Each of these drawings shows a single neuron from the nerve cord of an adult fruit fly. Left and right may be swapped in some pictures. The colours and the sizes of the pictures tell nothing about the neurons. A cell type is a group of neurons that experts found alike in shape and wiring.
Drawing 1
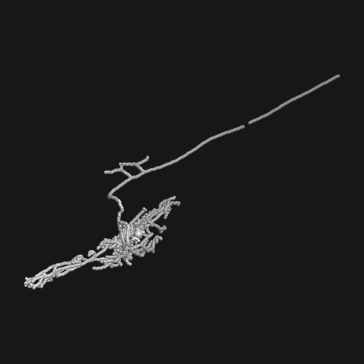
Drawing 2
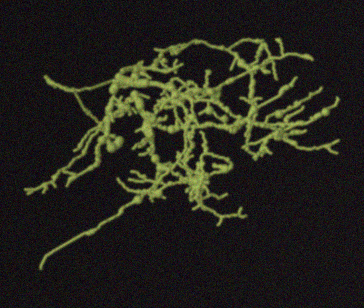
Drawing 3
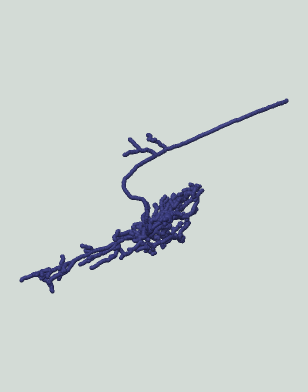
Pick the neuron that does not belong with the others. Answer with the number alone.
2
